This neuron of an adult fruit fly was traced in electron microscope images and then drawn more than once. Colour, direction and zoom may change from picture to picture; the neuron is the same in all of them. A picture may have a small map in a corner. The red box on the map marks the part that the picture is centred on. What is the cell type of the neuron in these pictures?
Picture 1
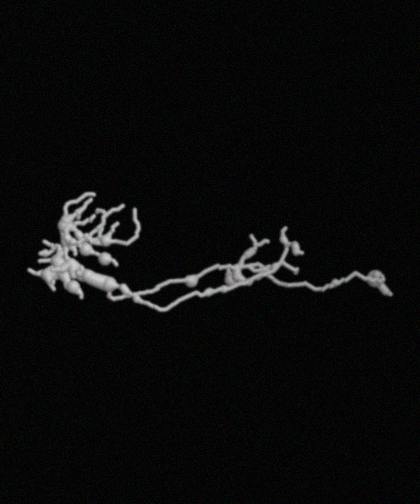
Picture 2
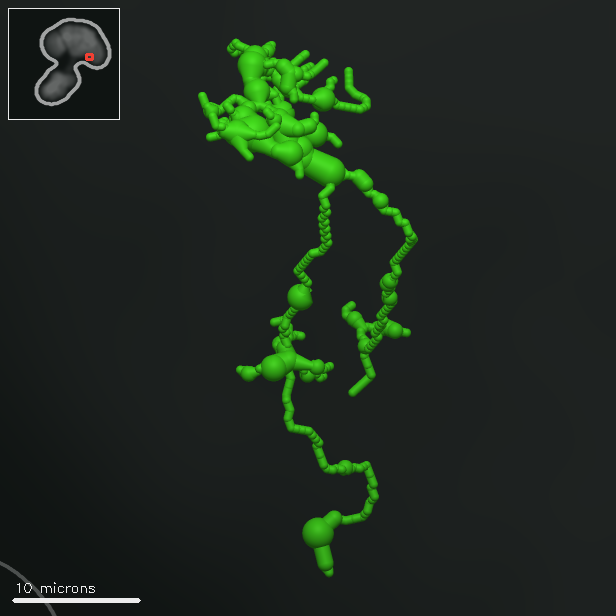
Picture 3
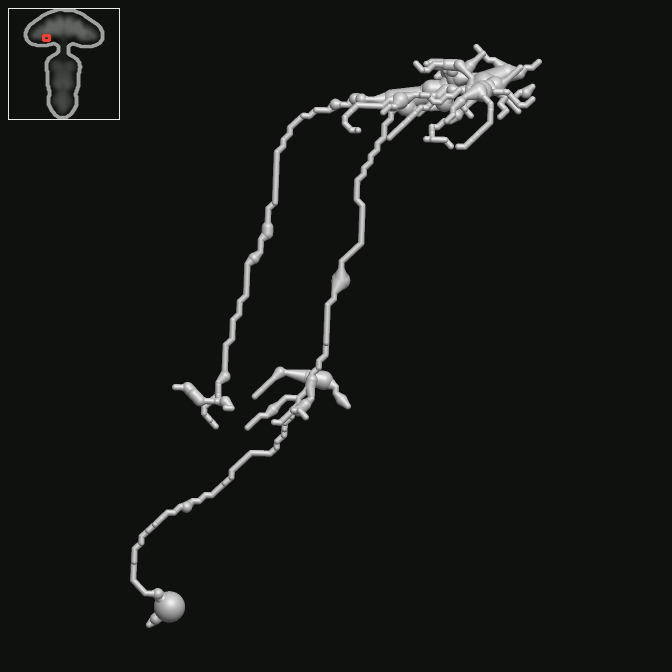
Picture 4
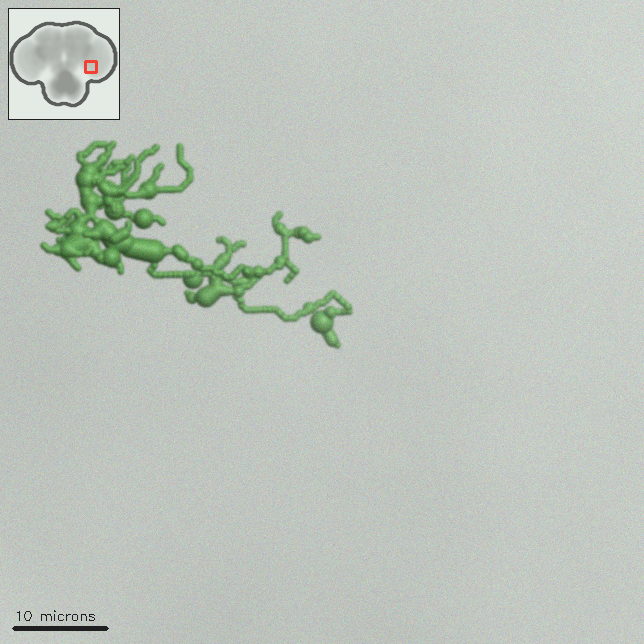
T5d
